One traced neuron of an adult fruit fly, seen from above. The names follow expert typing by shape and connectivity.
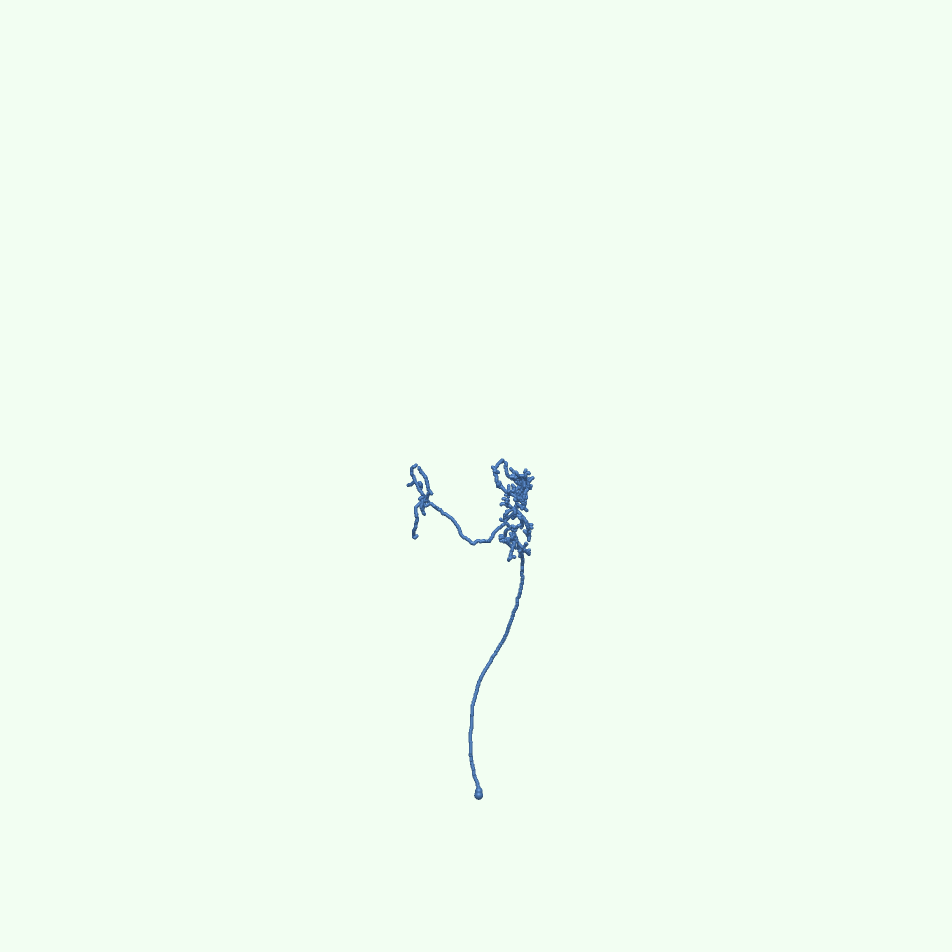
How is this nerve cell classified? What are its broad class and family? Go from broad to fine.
nerve-cord intrinsic neuron; hemilineage 06A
